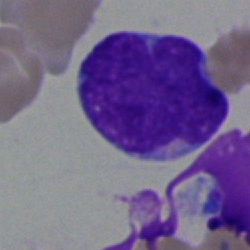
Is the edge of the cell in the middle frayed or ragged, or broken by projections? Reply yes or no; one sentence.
No, a rough outline is not present, since the cell's edge is smooth.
